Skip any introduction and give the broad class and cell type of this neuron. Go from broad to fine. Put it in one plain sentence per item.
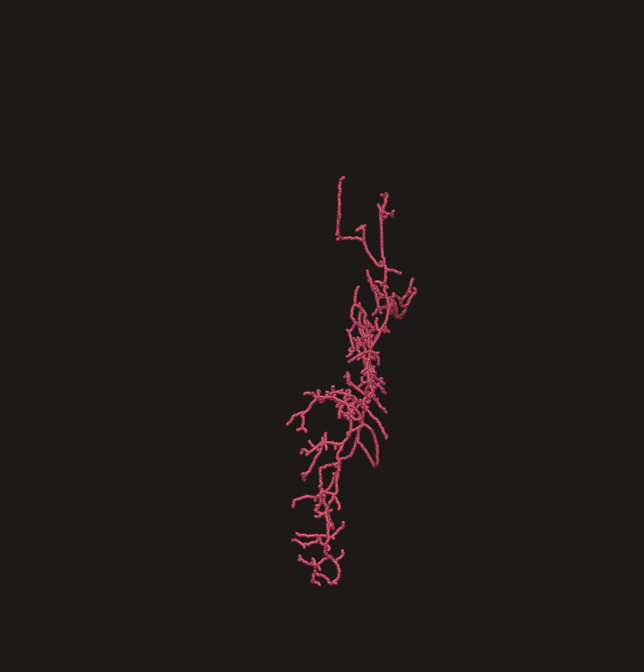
A nerve-cord intrinsic neuron, type INXXX193.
